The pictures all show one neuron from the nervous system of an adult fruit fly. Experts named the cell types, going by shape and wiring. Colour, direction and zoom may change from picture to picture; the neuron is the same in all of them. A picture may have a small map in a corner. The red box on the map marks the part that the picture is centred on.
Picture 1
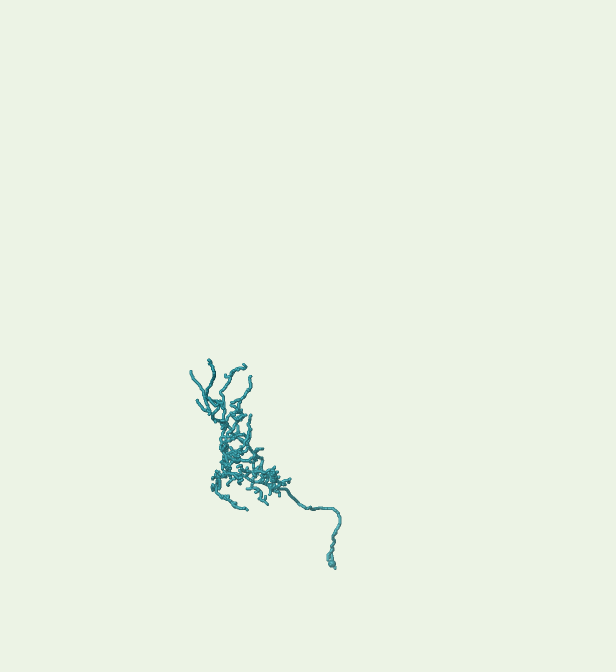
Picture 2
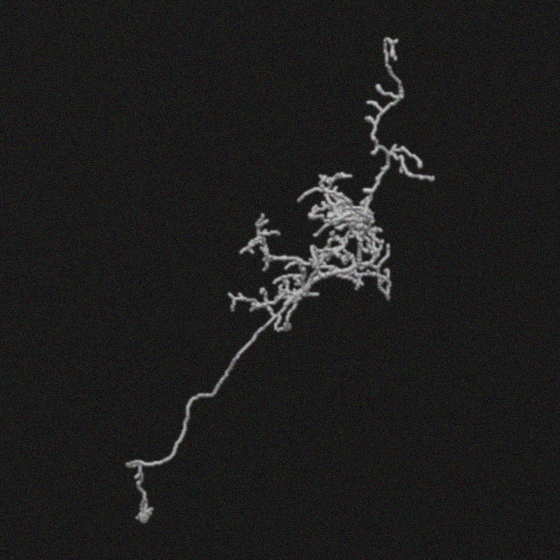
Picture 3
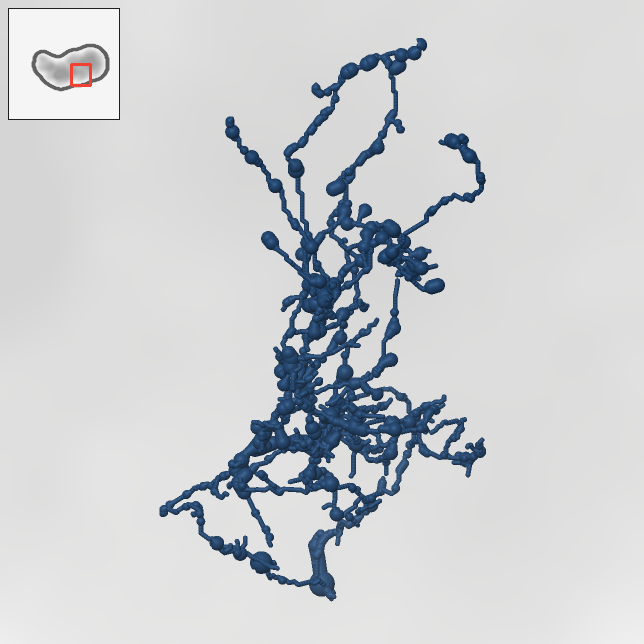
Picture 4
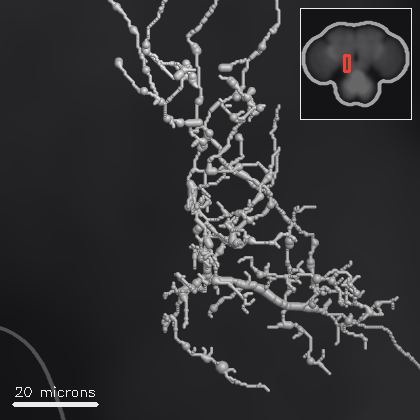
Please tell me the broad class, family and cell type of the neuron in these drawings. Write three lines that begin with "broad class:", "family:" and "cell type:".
broad class: central-brain intrinsic neuron
family: ALIN
cell type: ALIN8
